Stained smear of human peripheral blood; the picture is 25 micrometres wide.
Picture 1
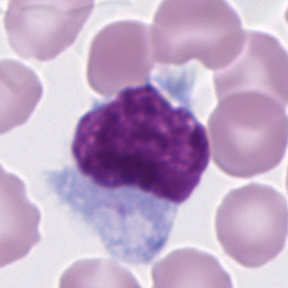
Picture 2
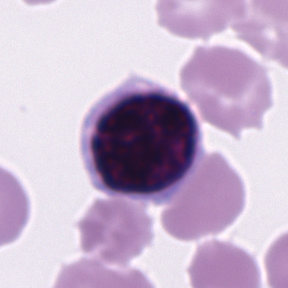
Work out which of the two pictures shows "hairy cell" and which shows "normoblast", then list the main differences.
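The hairy cell is the one in picture 1, and the normoblast the one in picture 2. Looking at the nucleus of the hairy cell, I see a single unsegmented mass with a slightly bumpy outline, about 12 by 10 micrometres. The normoblast's nucleus, by contrast, is round in outline and about 9 micrometres across, inside a cell about 11 micrometres across.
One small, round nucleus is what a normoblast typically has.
That nucleus fills about 70% of the cell's area, and its chromatin is dense and dark purple throughout. Around it the normoblast's cytoplasm forms only a thin rim, and I notice the rim is narrower on the right side than on the left. The hairy cell is different here: its outline is irregular, with the cytoplasm spreading out between the neighbouring red cells, and most of that cytoplasm lies below and to the left of the nucleus.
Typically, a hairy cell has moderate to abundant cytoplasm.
Some things the two share: neither shows a nucleolus, the cytoplasm is pale blue in both, the hairy cell has no coarse dark granules, and the normoblast shows no granules at all.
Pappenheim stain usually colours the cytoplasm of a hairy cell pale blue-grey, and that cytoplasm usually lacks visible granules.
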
